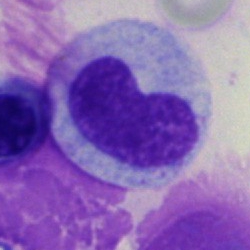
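Monocyte. Outline: round and smooth. Nucleus: kidney-shaped, notched in its upper edge. Cytoplasm: abundant, pale grey-blue, holding fine, faint speckles rather than coarse granules.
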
